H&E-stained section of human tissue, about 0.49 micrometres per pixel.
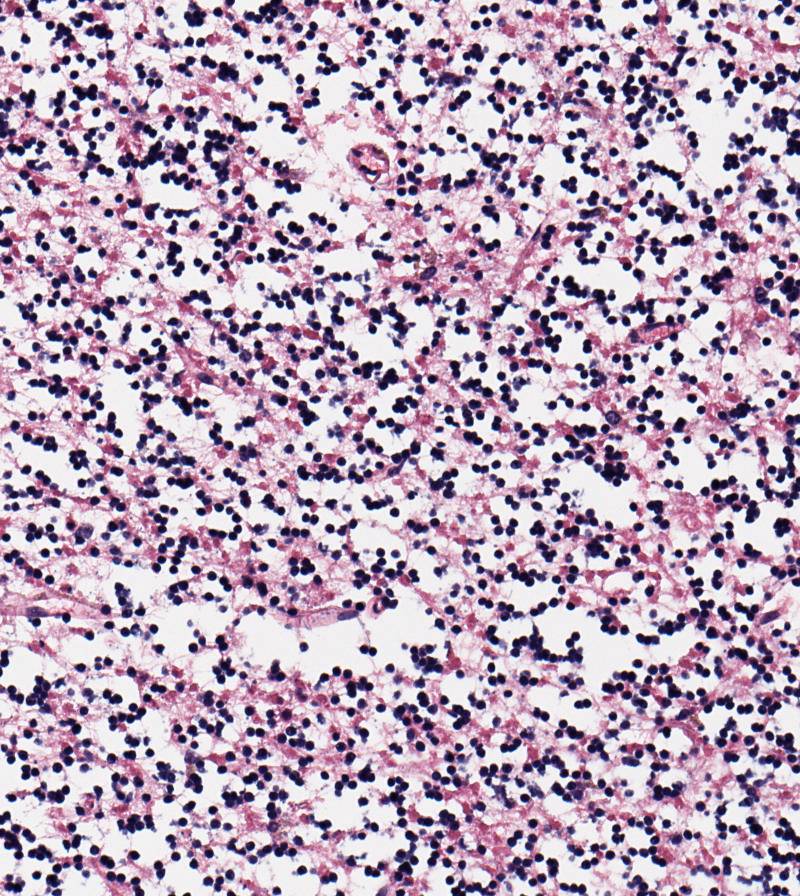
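Cerebellum, haematoxylin and eosin stained section of human tissue. Small round nuclei, densely dark blue-black with almost no visible cytoplasm, are spread fairly evenly across the whole field and form no layers, rows or discrete units. Between them lies a pale pink, fine, wispy fibrillary meshwork rather than collagen bundles. A small round vessel, cut in cross-section, sits near the top centre.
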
